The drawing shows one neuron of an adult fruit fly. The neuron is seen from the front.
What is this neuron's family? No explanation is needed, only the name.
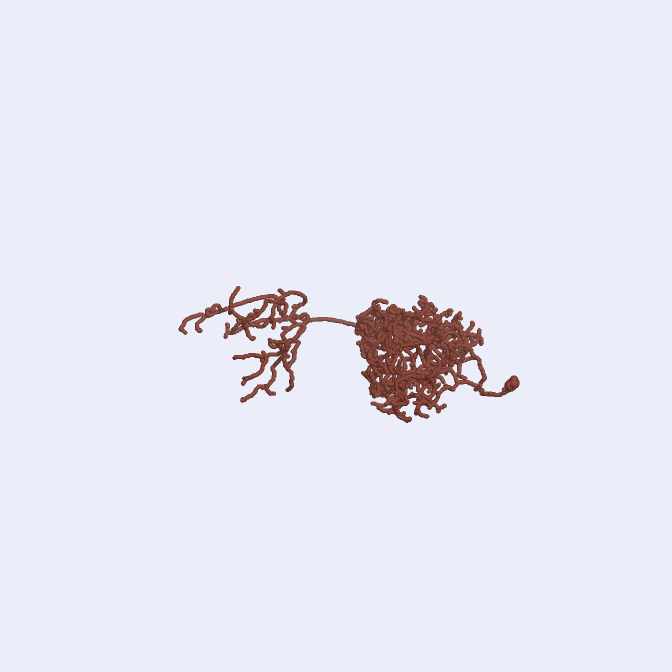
hemilineage ALl1_dorsal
